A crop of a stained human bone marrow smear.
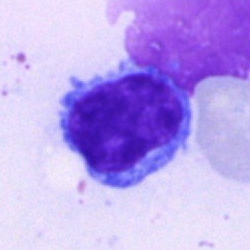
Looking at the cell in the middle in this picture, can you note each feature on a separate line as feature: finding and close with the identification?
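Surface: small knob-like projections on the upper and left edges
Nucleus: fills most of the cell
Chromatin: dark purple, dense-looking
Cytoplasm: blue
Name: lymphocyte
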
